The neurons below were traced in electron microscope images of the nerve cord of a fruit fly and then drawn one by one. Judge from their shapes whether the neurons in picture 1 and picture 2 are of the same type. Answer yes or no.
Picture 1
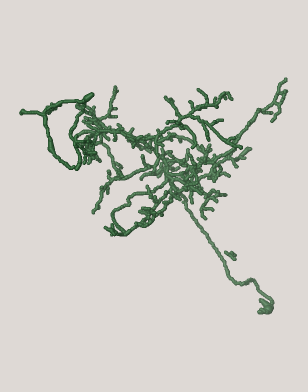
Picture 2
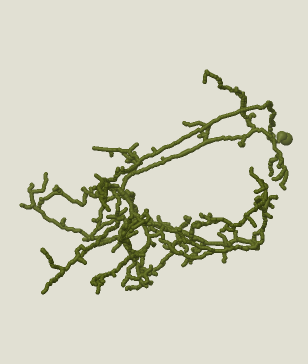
no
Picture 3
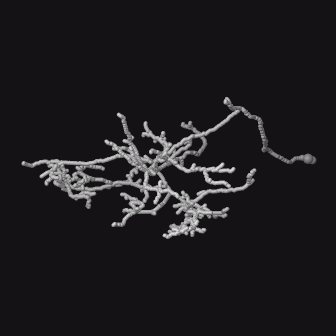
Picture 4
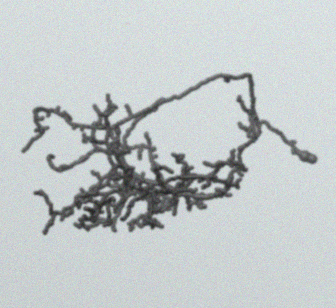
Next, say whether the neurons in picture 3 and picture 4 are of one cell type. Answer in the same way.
yes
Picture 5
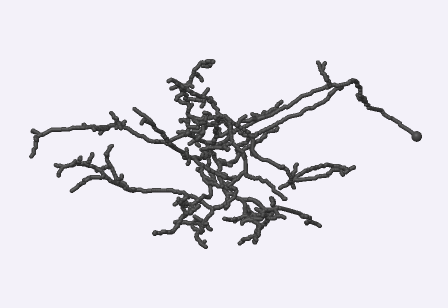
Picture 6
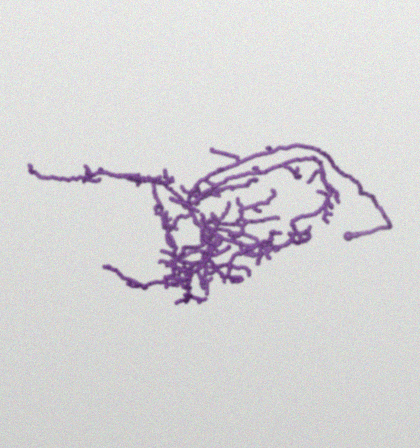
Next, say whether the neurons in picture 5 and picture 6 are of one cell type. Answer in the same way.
yes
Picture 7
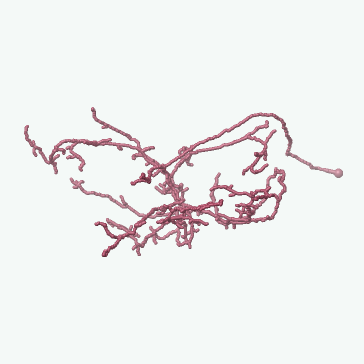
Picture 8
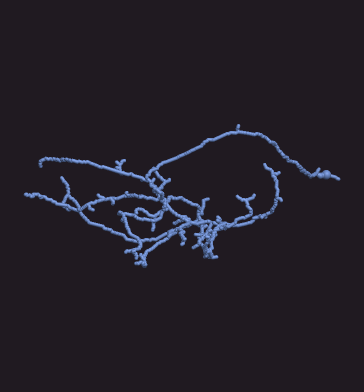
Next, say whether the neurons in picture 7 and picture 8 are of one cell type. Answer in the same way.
yes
